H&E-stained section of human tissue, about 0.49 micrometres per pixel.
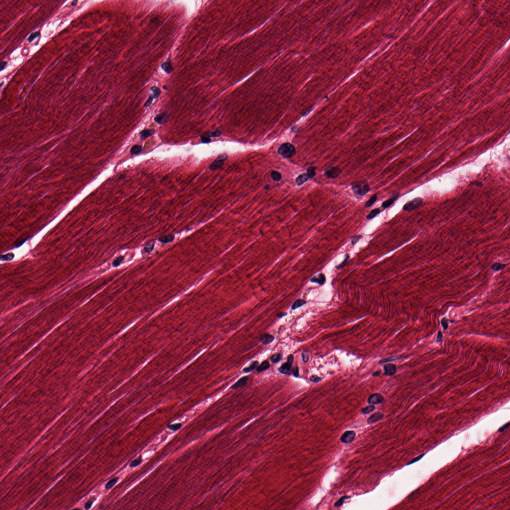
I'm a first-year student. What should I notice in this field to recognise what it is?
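What I have here is skeletal muscle. The fibre cytoplasm strikes me first: a strong red, deeply and evenly eosinophilic throughout.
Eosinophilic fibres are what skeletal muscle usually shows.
Now the nuclei: small, oval to elongated and dark purple, they lie mostly in the septa and at the fibre edges rather than in the centres.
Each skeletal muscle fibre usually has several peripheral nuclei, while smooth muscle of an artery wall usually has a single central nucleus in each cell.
Within the cytoplasm I also notice fine lengthwise streaks running along the fibres.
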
